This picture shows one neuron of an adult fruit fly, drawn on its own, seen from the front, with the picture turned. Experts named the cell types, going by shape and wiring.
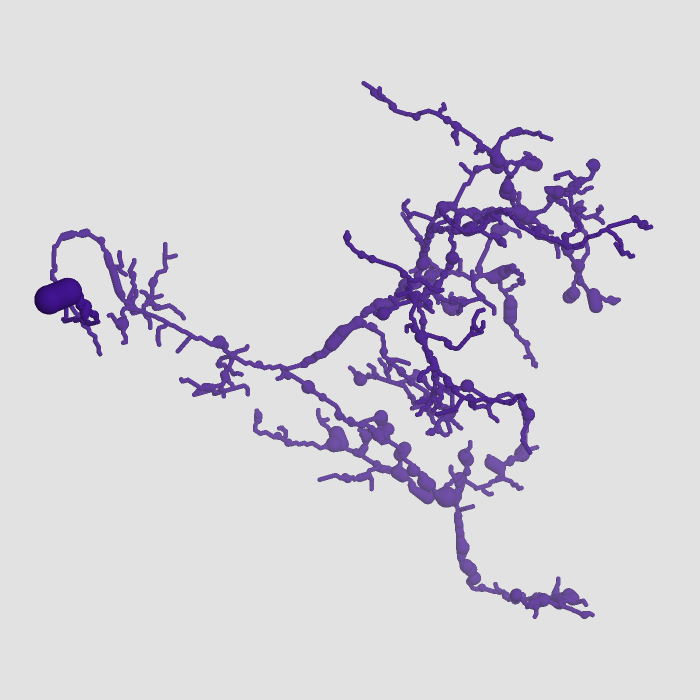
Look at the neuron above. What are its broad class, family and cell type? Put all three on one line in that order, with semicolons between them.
nerve-cord intrinsic neuron; hemilineage 19A; IN19A059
